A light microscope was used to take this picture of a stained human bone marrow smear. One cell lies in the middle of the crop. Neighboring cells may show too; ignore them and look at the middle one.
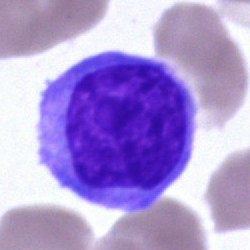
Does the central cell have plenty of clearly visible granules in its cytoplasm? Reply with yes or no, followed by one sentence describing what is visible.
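No. No distinct granules are visible in the cytoplasm.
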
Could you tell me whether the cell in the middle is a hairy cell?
no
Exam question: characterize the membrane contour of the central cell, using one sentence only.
A smooth outline is absent here, replaced by ragged stretches or projections.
